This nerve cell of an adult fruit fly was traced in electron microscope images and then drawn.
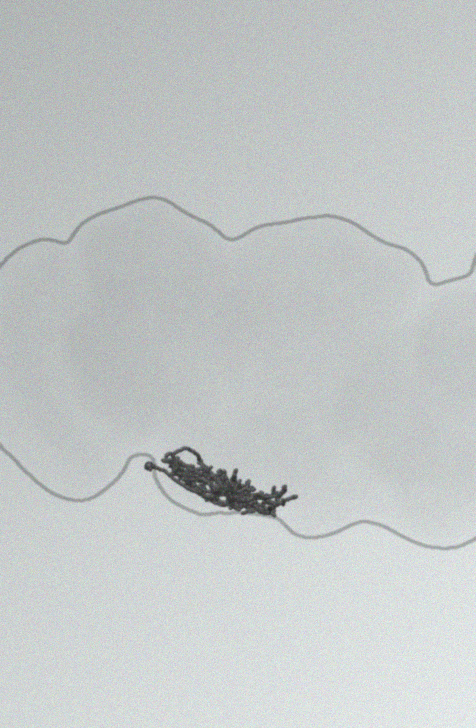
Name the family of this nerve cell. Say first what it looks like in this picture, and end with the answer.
In this view it is wider than it is tall. This is a central-brain intrinsic neuron. The family is hemilineage MD3.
